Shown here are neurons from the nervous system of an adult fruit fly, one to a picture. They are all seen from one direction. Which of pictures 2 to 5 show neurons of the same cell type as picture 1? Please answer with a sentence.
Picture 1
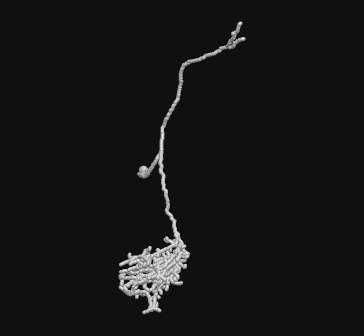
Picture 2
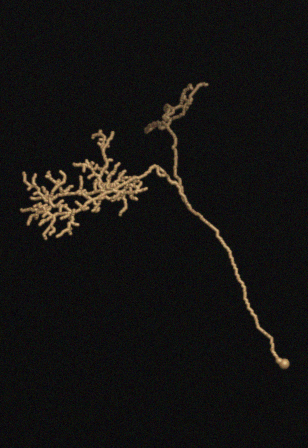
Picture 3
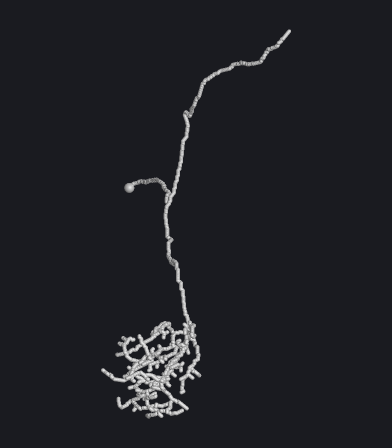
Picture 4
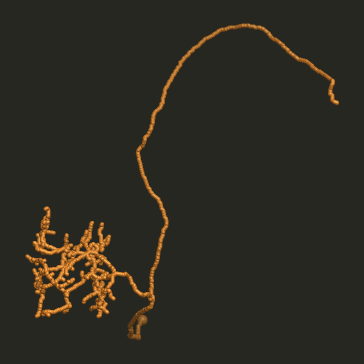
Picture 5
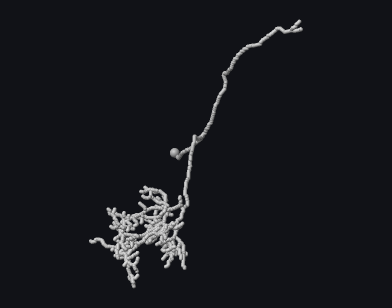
Picture 3 and picture 5 are of the same cell type.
